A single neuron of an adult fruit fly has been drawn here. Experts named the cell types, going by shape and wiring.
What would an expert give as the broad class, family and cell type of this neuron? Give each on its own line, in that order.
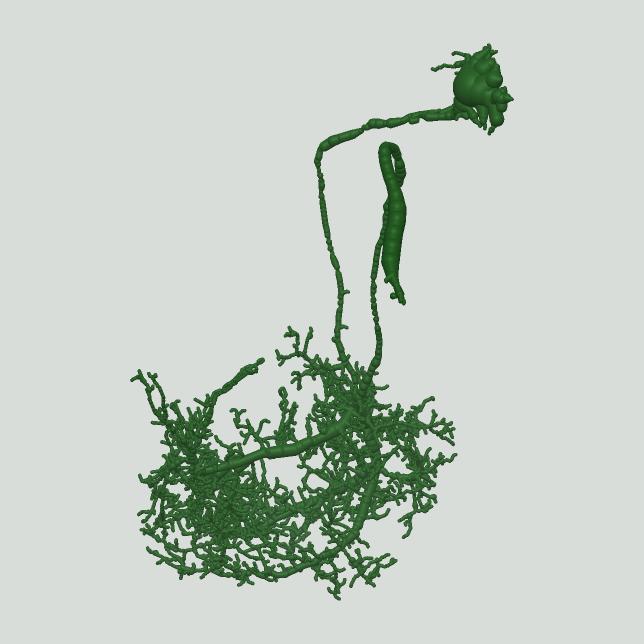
motor neuron of the nerve cord
hemilineage 03B
MNwm35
